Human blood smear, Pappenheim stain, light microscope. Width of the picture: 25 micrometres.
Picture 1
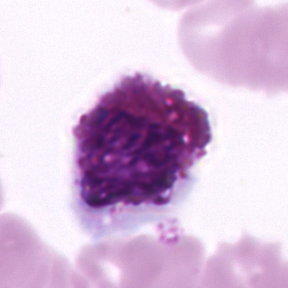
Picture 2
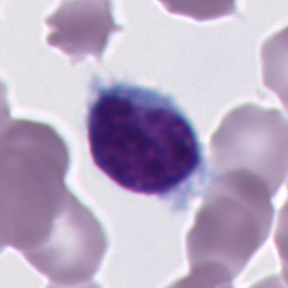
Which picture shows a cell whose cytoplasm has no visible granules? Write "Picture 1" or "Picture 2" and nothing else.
Picture 2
